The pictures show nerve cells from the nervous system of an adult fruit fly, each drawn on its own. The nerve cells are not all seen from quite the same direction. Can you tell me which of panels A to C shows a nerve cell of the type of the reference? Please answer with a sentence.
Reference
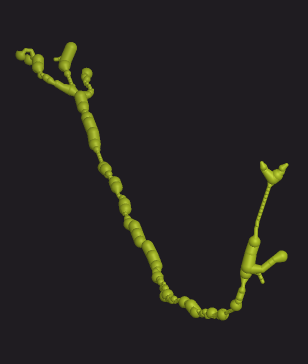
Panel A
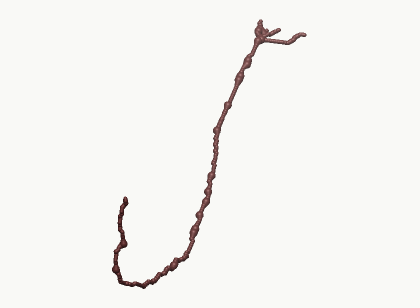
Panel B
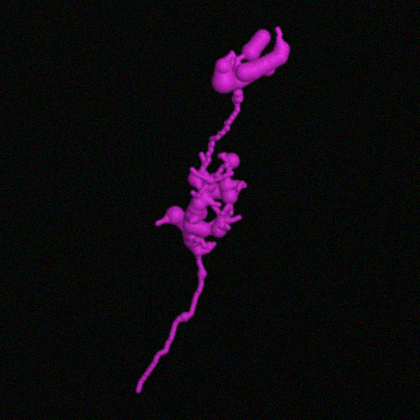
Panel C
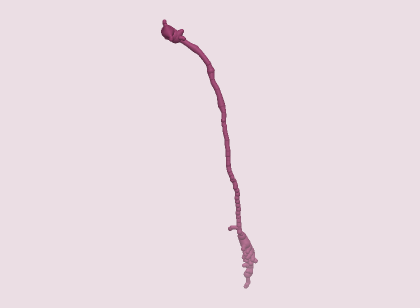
Panel A shows a nerve cell of the same cell type.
